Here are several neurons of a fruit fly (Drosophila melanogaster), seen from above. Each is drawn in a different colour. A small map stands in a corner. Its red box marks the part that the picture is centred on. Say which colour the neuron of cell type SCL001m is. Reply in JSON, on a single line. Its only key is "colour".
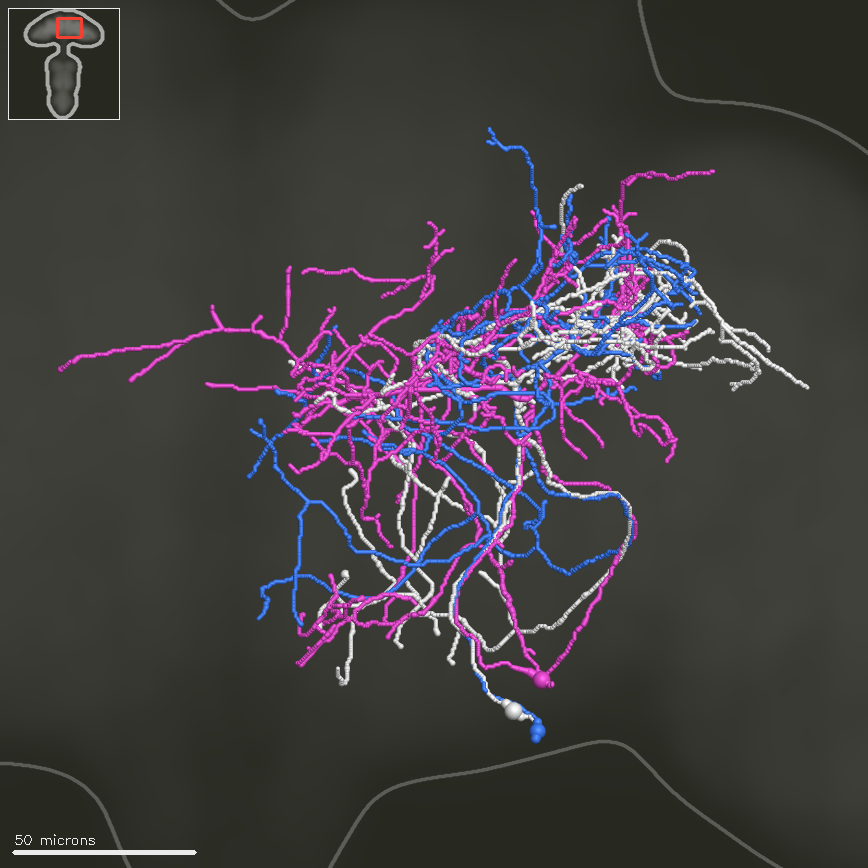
{"colour": "blue"}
